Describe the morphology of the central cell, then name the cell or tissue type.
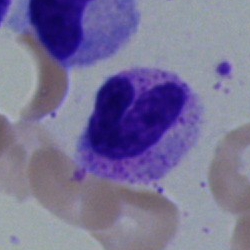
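A kidney-shaped nucleus has a deep notch entering from its upper edge. Its chromatin is dark purple and fairly condensed, with darker clumps. Pale lilac cytoplasm, widest below and to the right of the nucleus, holds scattered fine purple granules. This is a band neutrophil.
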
